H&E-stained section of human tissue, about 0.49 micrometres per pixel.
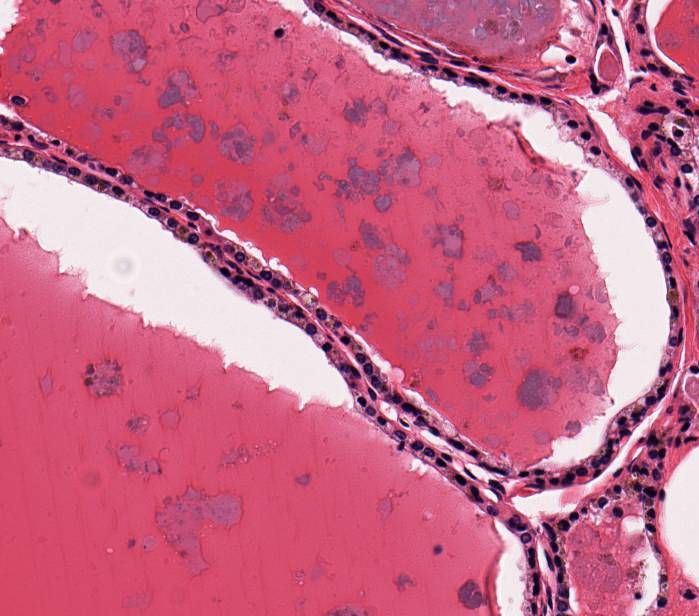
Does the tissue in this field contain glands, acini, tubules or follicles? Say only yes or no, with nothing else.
Yes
